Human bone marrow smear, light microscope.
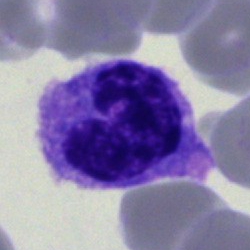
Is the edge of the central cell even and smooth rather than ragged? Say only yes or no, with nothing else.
No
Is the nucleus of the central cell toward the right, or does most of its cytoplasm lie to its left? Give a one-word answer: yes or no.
Yes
